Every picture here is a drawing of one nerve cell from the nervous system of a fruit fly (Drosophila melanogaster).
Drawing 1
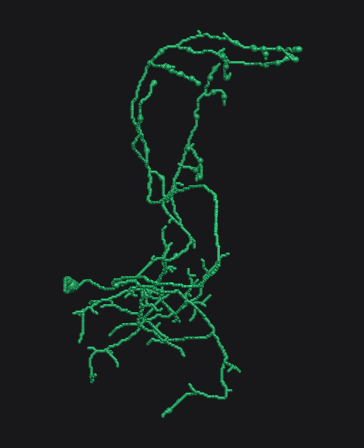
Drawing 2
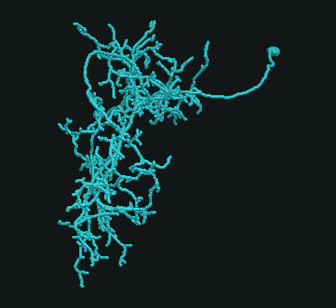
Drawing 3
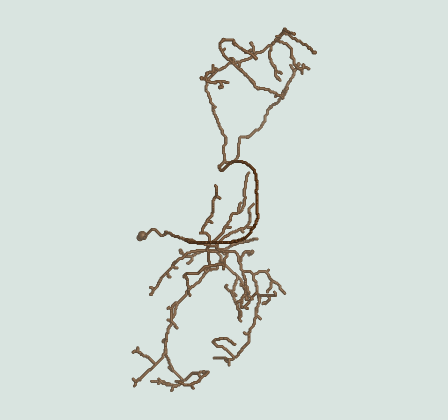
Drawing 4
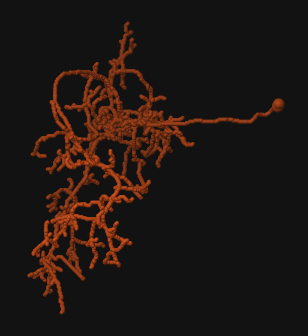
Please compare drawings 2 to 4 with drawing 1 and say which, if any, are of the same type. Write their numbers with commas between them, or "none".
3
